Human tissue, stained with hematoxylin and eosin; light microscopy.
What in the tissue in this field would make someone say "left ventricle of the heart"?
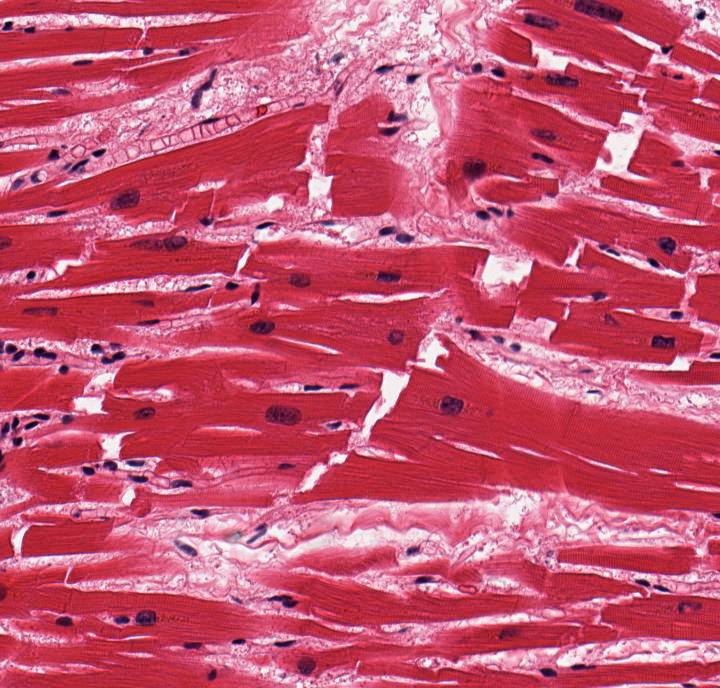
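Bundles of muscle fibres fill the field, running mostly horizontally and sloping gently across the picture.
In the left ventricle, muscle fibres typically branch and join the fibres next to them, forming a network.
Here the fibres do branch and join neighbouring fibres rather than running as separate parallel cylinders, which goes with the left ventricle of the heart. The fibre cytoplasm is deep pink and shows fine cross-striations. No fat cells are seen anywhere in the field.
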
